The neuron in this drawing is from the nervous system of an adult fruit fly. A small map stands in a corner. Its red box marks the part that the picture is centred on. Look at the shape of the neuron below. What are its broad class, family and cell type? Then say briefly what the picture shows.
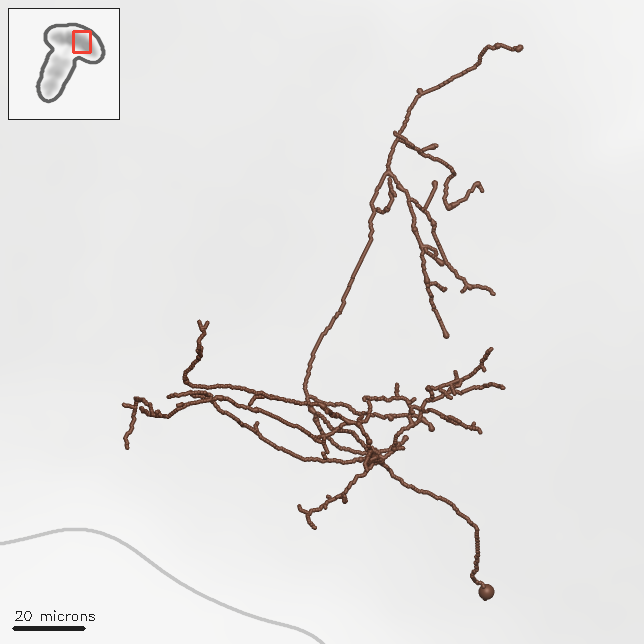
Its broad class is central-brain intrinsic neuron. Its family is hemilineage CLp1. It is of cell type CL167. The cell body can be seen at the lower right of the picture. From top to bottom in the picture it spans about 160 microns. The picture shows dozens of branch ends.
